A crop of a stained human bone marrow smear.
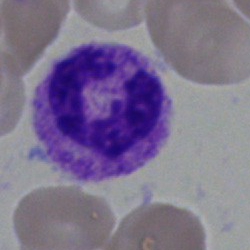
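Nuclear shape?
A ring around a pale central area.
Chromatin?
Dark purple, coarsely clumped.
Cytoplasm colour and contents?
Lilac-pink, filled with fine purple granules.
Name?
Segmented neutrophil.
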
